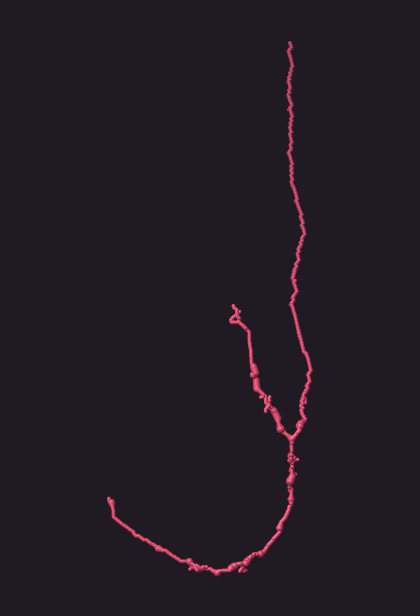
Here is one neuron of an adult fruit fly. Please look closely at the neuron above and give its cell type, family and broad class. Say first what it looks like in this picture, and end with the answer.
No cell body is drawn. In this view it is more than twice as tall as it is wide. Its cell type is SNpp15. The name of its family is class mechanosensory proprioceptive. It is a sensory neuron entering the nerve cord.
